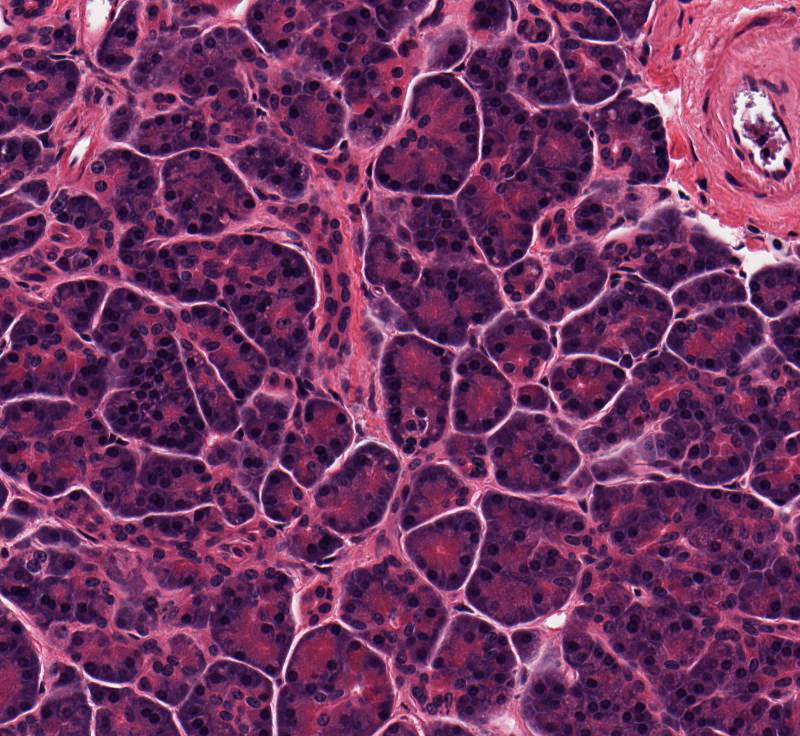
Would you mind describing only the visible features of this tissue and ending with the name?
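Closely packed rounded acini fill the field, grouped into lobules by thin connective tissue septa. Each acinar cell has deeply purple basal cytoplasm and pink apical cytoplasm facing the centre of the acinus, with a round nucleus placed towards the base. The central acinar lumina are tiny or not visible. The tissue is pancreas.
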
